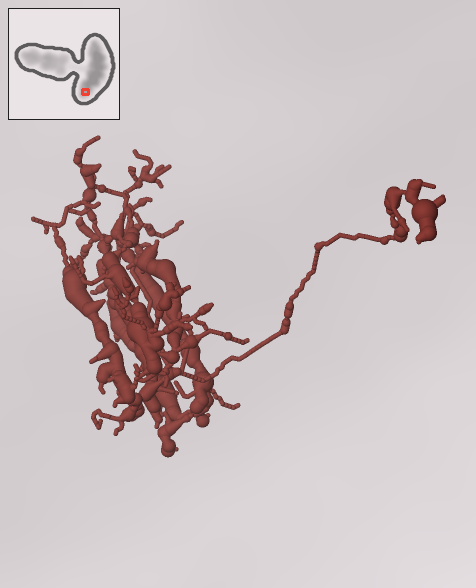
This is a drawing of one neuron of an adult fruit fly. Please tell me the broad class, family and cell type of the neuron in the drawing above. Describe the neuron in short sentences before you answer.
It lies in the brain. The picture shows dozens of branch ends. It is an optic-lobe intrinsic neuron. Its family is Dm. The cell type is Dm9.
